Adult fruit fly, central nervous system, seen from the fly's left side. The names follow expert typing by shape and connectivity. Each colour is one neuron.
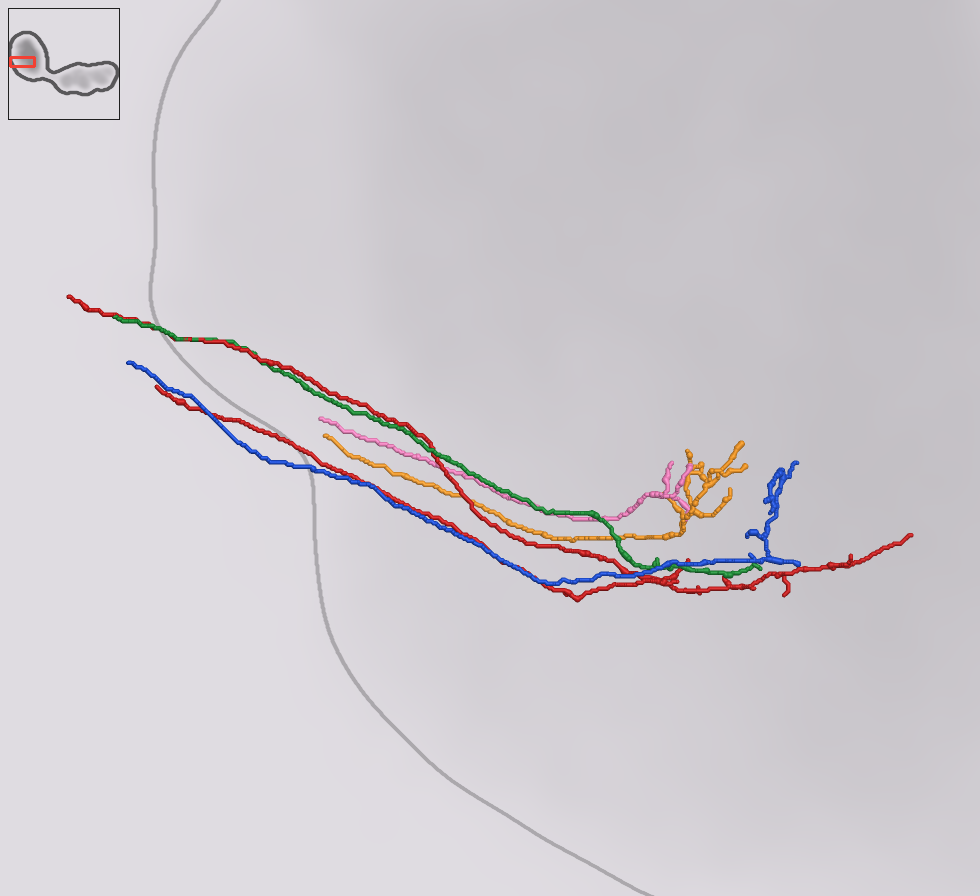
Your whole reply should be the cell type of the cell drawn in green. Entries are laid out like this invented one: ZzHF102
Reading: JO-EV3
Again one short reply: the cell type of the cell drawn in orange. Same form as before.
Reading: JO-EV5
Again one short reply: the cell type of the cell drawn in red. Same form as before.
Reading: JO-FD2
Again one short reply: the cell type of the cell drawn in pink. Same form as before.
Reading: JO-EV2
